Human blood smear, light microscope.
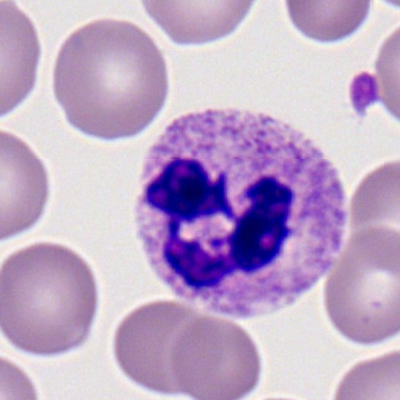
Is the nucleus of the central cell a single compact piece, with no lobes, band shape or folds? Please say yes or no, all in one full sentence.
No, into separate lobes the nucleus of the cell is divided.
